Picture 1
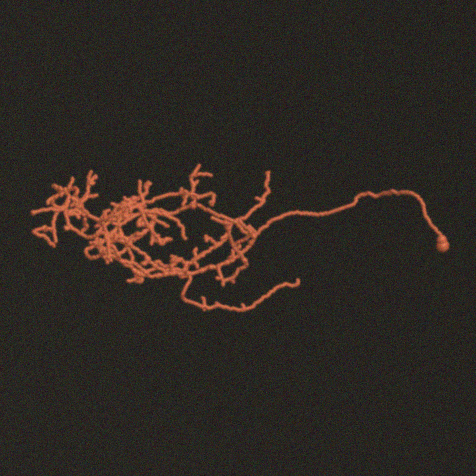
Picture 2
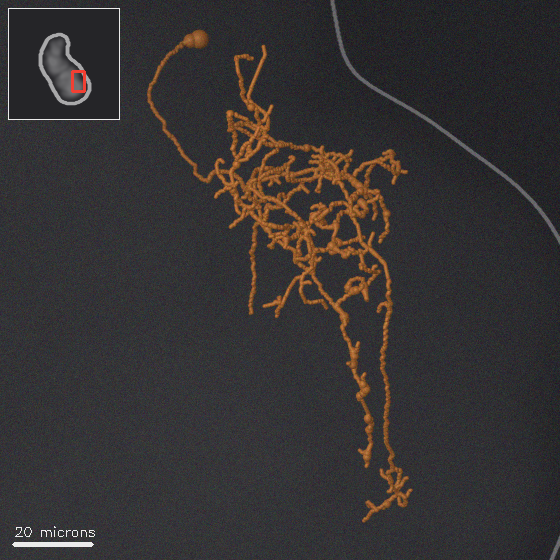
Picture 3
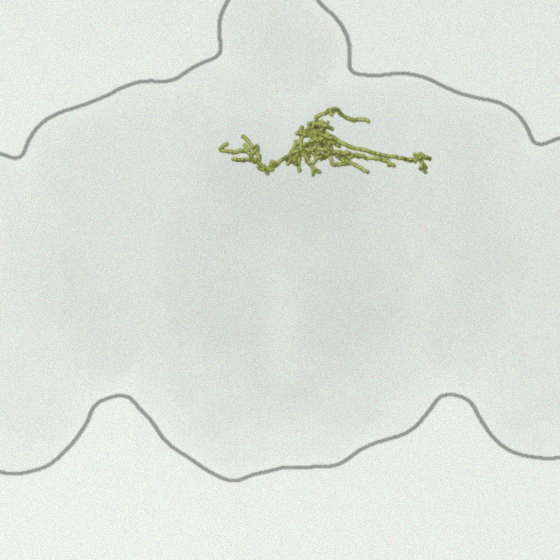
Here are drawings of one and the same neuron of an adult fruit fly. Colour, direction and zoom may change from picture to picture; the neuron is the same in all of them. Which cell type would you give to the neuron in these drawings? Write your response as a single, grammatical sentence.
Within the cell type SMP406_a sits this neuron.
